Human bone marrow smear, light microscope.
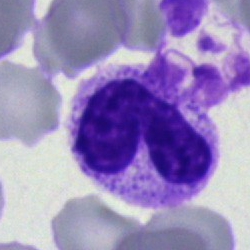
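Band neutrophil with a roughly round, smooth outline. Its chromatin is dark purple and coarsely clumped; the pale lilac cytoplasm is widest below the nucleus, with fine purple granules scattered evenly throughout.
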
